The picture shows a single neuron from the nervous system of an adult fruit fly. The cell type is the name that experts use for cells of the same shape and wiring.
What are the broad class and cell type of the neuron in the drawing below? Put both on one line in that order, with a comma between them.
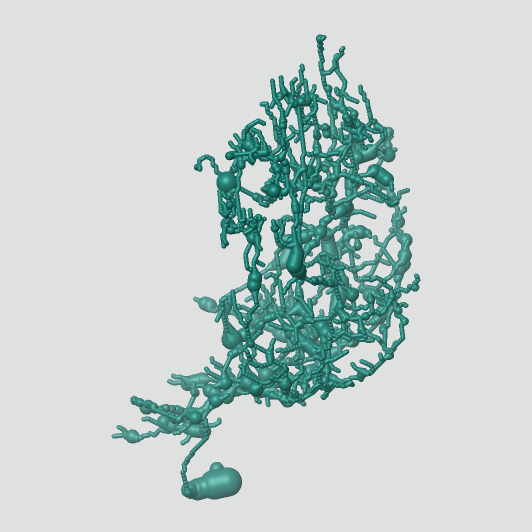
central-brain intrinsic neuron, CB1099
